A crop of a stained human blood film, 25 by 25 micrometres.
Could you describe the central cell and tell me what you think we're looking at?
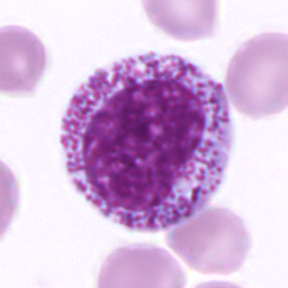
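The cell has a round, smooth outline and measures about 15 micrometres across. Its chromatin is mottled, with paler patches lying among darker purple areas. Coarse reddish-purple granules crowd the cytoplasm, though beside the nucleus, toward the lower right, there is a paler area with fewer granules. The cell is a myelocyte.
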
